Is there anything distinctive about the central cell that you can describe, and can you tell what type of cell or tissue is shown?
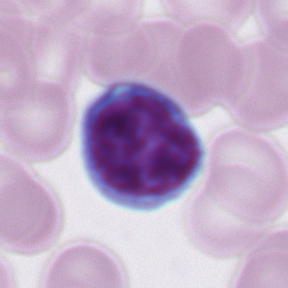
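First, the outline is round and smooth, and no projections extend from the surface. Second, the round nucleus fills almost the whole cell. Third, the cytoplasm forms only a thin rim around it. The cell is a typical lymphocyte.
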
